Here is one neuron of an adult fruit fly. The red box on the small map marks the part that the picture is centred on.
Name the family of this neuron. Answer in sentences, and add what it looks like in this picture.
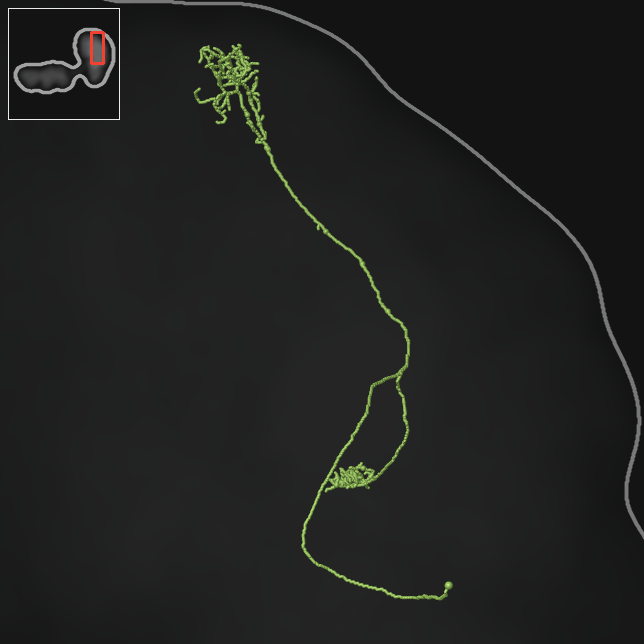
Its family is hemilineage LALv1_dorsal. It is a central-brain intrinsic neuron. In this view it is taller than it is wide.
